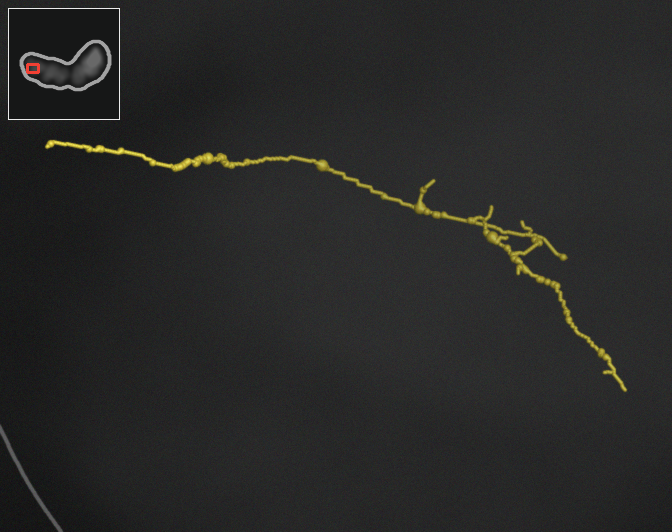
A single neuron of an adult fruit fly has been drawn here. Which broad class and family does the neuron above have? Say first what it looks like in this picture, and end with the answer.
No cell body is drawn. There are a dozen or fewer branch ends. This is a sensory neuron entering the nerve cord. Its family is called class mechanosensory tactile.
